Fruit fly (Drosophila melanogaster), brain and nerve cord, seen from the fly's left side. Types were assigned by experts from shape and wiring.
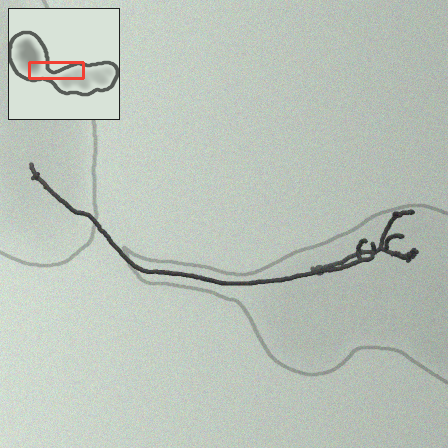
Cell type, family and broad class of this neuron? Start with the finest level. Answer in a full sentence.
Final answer: Type SApp20 of class mechanosensory proprioceptive, a sensory neuron ascending to the brain.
